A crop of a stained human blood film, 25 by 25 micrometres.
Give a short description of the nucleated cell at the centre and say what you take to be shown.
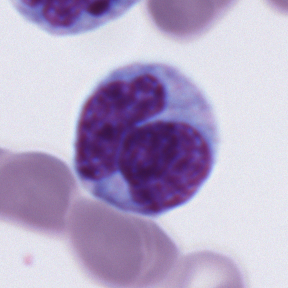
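First, the chromatin is dark purple and coarsely clumped, with paler gaps between the clumps. Second, the cytoplasm is pale greyish-blue. Third, the cytoplasm holds no coarse dark granules. Fourth, the cell surface has no projections. Last, the name: monocyte.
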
